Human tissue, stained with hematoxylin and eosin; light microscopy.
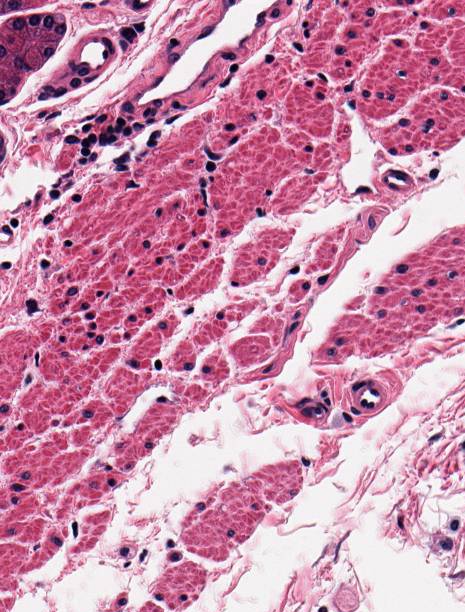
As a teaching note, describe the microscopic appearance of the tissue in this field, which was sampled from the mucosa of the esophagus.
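Most of the field is taken up by bundles of pink-staining cells, with pale clefts of loose connective tissue between them. Their cytoplasm is evenly eosinophilic, and I can't make out any cross-striations. At the upper left, a cluster of small dark round nuclei, consistent with lymphocytes, sits along one bundle's edge. No fat cells anywhere, either.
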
